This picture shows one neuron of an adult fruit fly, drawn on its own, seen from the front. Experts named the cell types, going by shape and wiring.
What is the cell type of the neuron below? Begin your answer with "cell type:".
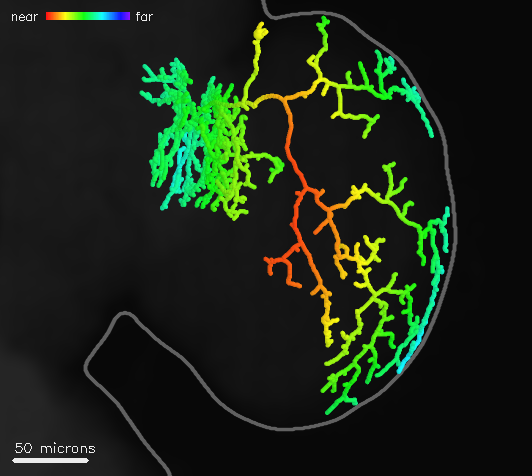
cell type: aMe30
